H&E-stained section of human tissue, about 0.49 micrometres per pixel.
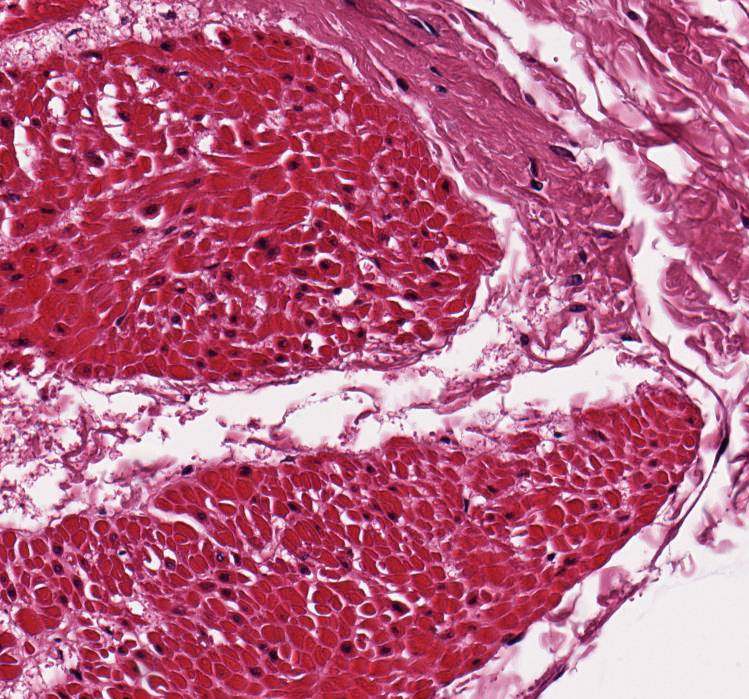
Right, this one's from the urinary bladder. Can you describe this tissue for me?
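See the two large muscle bundles, filling the upper left and the lower part of the field, with a pale band running roughly across the middle between them. Both show muscle cells cut mostly across, as small rounded or polygonal profiles. Their cytoplasm is deeply eosinophilic, a strong red. Narrow white clefts separate many individual cells in the bundles.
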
